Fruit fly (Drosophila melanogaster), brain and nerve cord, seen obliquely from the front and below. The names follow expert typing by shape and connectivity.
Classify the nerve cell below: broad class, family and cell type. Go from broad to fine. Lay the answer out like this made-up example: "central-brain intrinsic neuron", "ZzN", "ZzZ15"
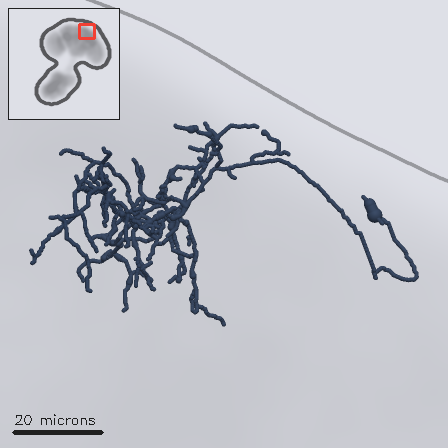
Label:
"central-brain intrinsic neuron", "hemilineage VLPd&p1_dorsal", "CB4197"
